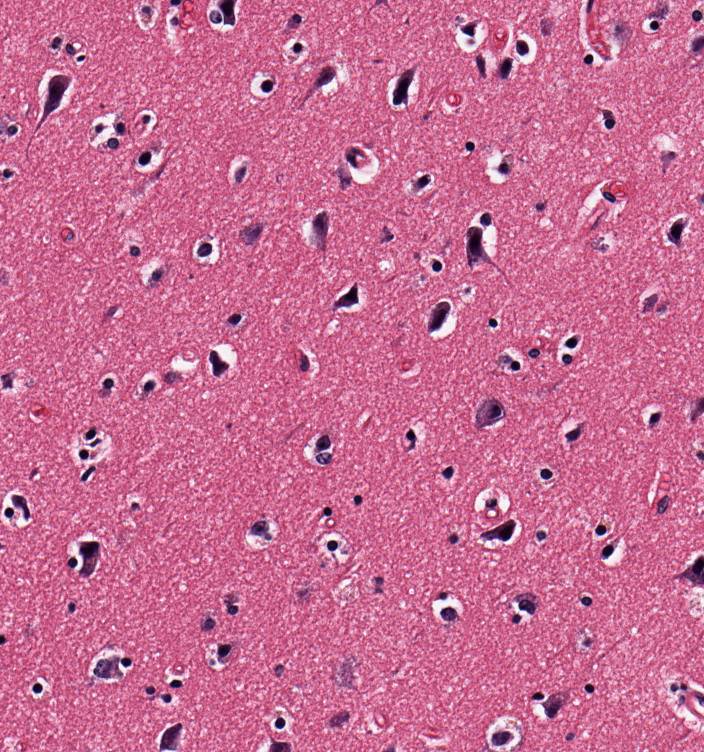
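Cerebral cortex, haematoxylin and eosin. The entire field is a finely granular pink feltwork in which single cells are scattered evenly. No epithelium, glands or other organised units appear anywhere. Scattered neurons have triangular cell bodies, some extending a single tapering process, as at the upper left. Many small, round, dark nuclei with little or no visible cytoplasm lie between the neurons.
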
